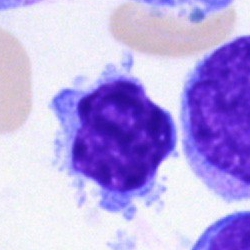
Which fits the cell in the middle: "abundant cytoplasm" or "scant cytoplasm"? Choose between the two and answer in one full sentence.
Its nucleus occupies most of the cell.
